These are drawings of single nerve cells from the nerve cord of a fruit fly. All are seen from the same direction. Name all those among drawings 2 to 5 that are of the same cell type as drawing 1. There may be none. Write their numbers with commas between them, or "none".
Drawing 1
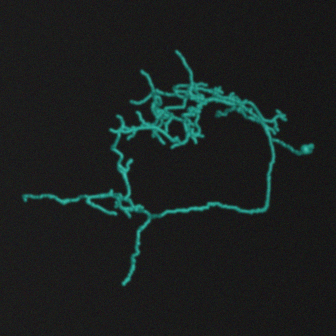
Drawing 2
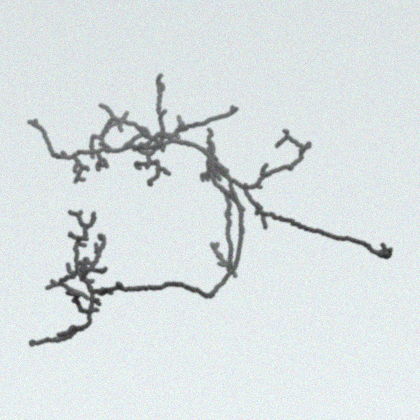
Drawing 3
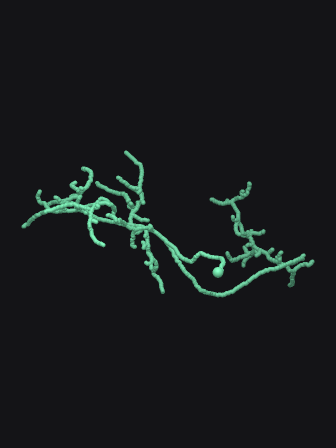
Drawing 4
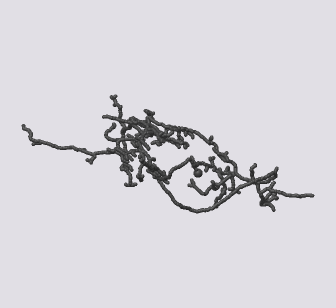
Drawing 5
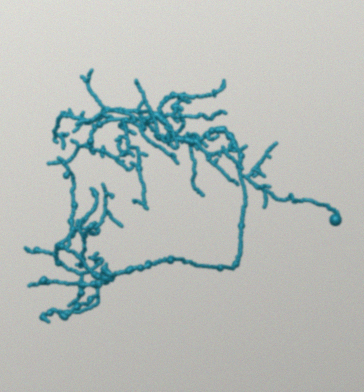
none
